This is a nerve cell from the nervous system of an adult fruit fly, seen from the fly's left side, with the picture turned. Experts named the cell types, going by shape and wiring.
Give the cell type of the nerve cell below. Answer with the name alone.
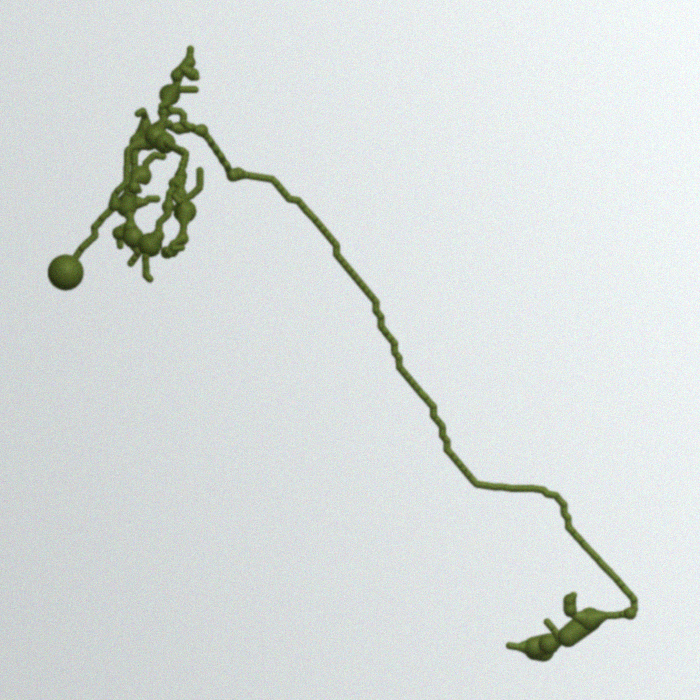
T2a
